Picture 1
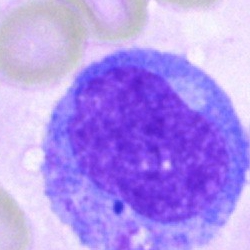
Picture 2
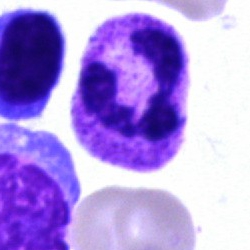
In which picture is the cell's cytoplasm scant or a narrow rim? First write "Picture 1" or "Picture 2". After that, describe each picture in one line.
Picture 1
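What picture 1 shows: The nucleus fills most of the cell.
What picture 2 shows: The cytoplasm is abundant and pale pinkish-lilac.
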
